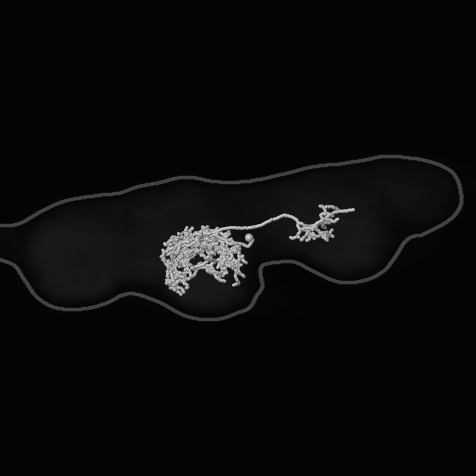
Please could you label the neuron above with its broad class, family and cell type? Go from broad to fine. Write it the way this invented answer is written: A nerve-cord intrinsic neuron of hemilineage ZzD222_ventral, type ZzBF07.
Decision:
A nerve-cord intrinsic neuron of hemilineage 03B, type IN03B028.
